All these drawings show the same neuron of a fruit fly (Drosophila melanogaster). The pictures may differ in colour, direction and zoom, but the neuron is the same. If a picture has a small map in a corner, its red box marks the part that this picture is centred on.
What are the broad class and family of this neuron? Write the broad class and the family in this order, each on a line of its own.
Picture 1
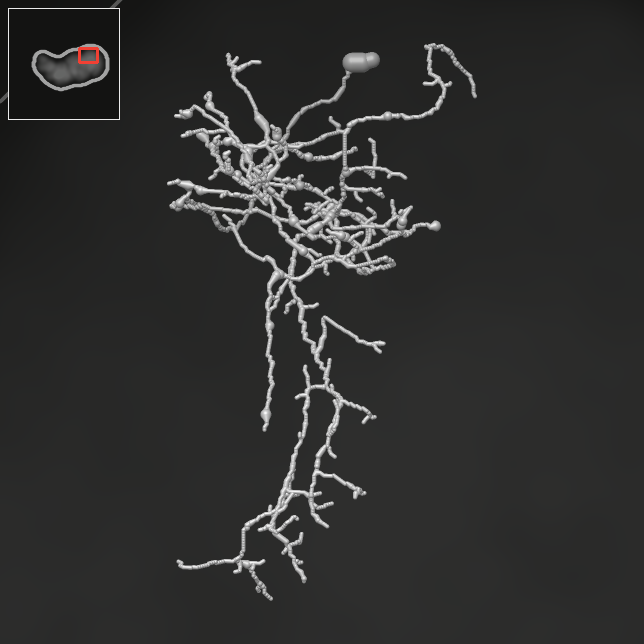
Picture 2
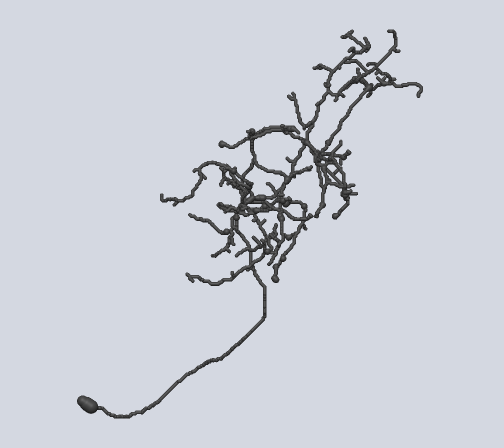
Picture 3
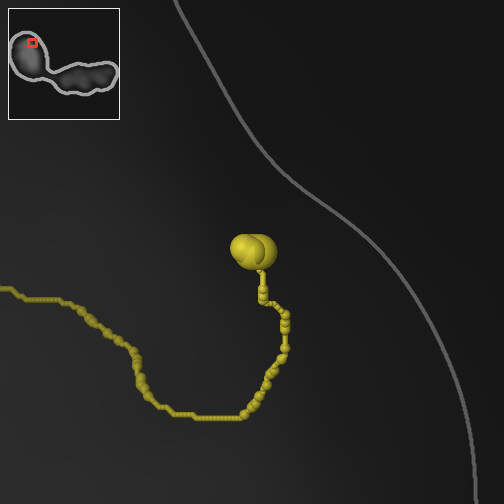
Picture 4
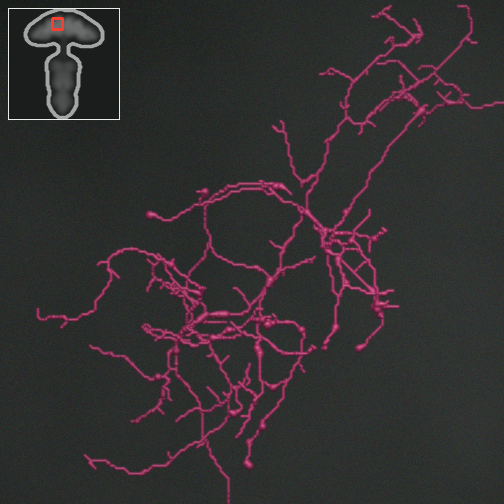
central-brain intrinsic neuron
hemilineage DL1_dorsal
